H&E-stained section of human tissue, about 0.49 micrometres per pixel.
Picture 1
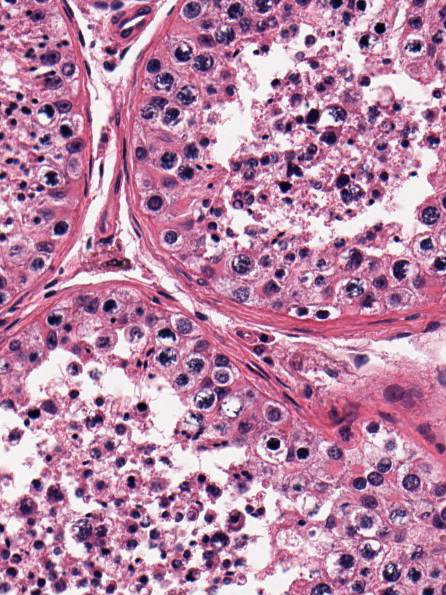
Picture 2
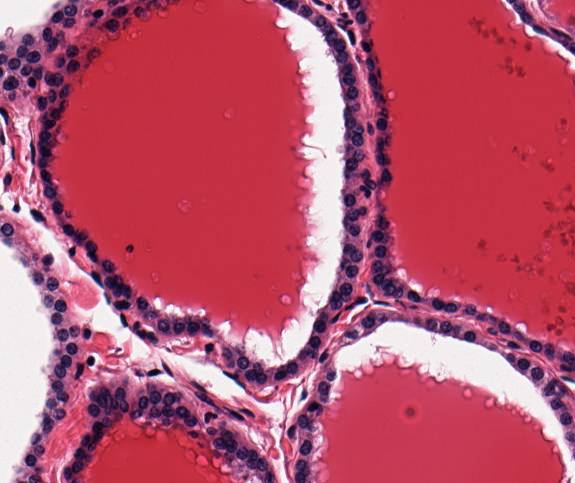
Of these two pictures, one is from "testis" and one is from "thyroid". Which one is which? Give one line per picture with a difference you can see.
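Picture 1 – testis. The tubules are lined by an epithelium of many cell layers.
Picture 2 – thyroid. Each follicle is lined by a single layer of cuboidal epithelial cells.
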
